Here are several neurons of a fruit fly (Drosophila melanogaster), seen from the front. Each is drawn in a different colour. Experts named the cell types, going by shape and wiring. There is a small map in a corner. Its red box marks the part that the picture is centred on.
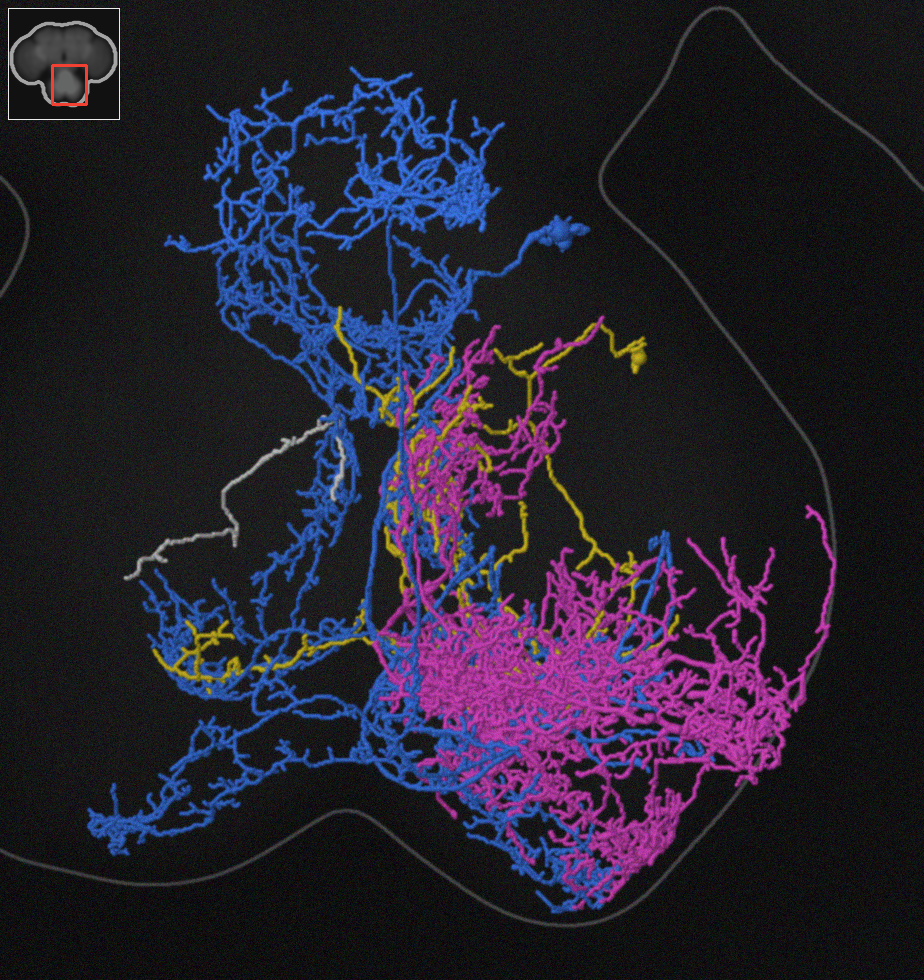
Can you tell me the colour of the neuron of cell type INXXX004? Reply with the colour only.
magenta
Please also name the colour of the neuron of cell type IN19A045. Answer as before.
yellow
